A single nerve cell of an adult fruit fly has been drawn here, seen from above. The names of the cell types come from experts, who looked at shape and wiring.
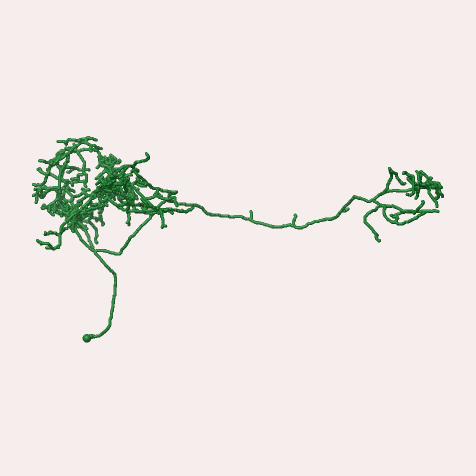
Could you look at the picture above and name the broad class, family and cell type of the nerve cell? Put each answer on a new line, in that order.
central-brain intrinsic neuron
hemilineage DL1_ventral
AVLP724m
